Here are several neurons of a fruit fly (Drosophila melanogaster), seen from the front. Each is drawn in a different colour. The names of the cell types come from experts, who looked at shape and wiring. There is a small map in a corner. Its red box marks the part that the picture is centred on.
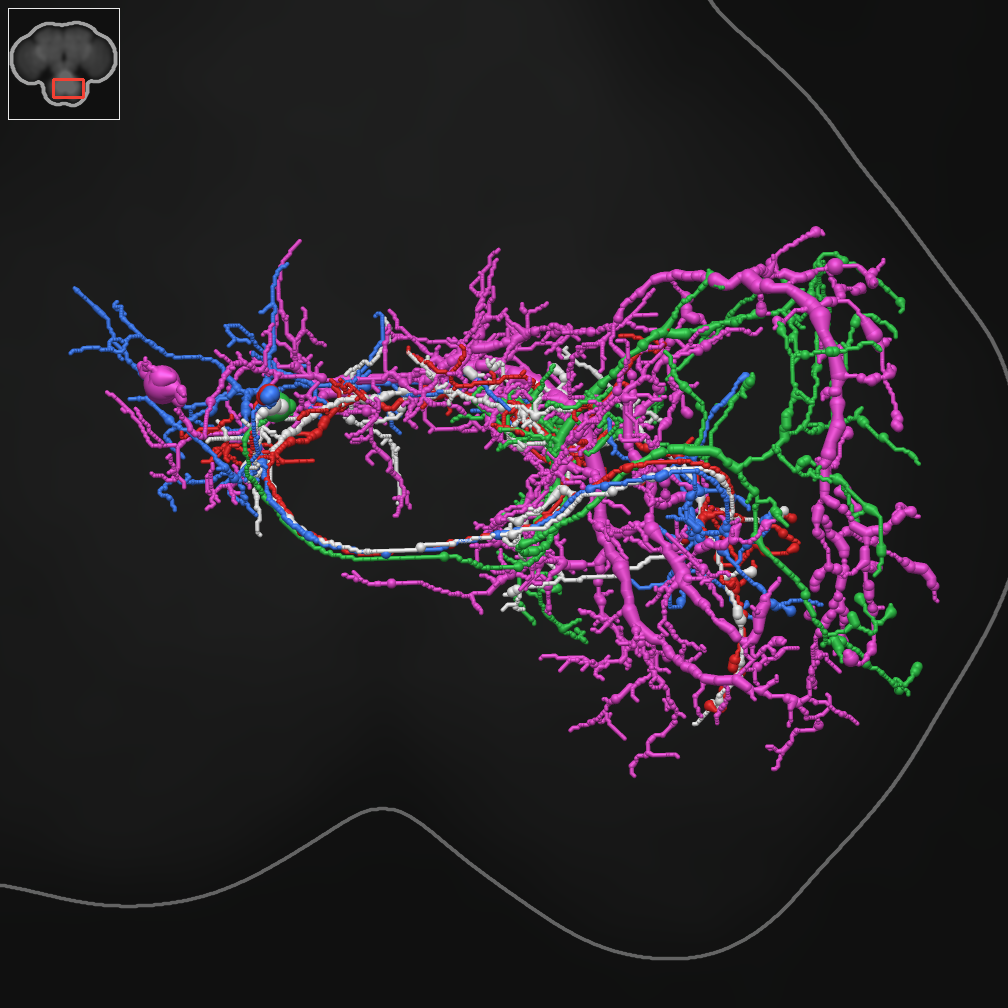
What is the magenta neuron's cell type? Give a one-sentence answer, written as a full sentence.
The neuron has INXXX089 as its cell type.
